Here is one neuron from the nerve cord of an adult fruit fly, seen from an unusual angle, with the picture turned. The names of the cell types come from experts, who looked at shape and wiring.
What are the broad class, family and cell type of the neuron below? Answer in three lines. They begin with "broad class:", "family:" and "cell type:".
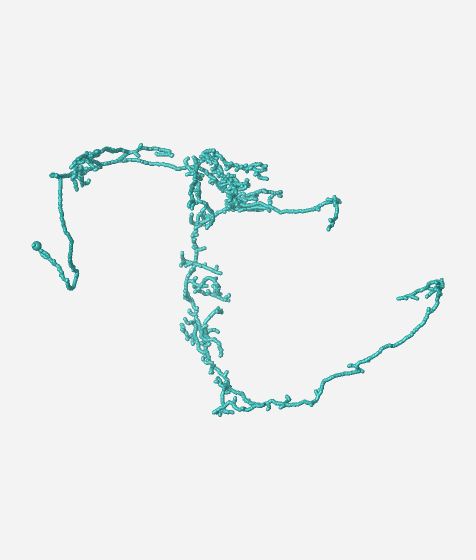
broad class: nerve-cord intrinsic neuron
family: hemilineage 19A
cell type: IN19A056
